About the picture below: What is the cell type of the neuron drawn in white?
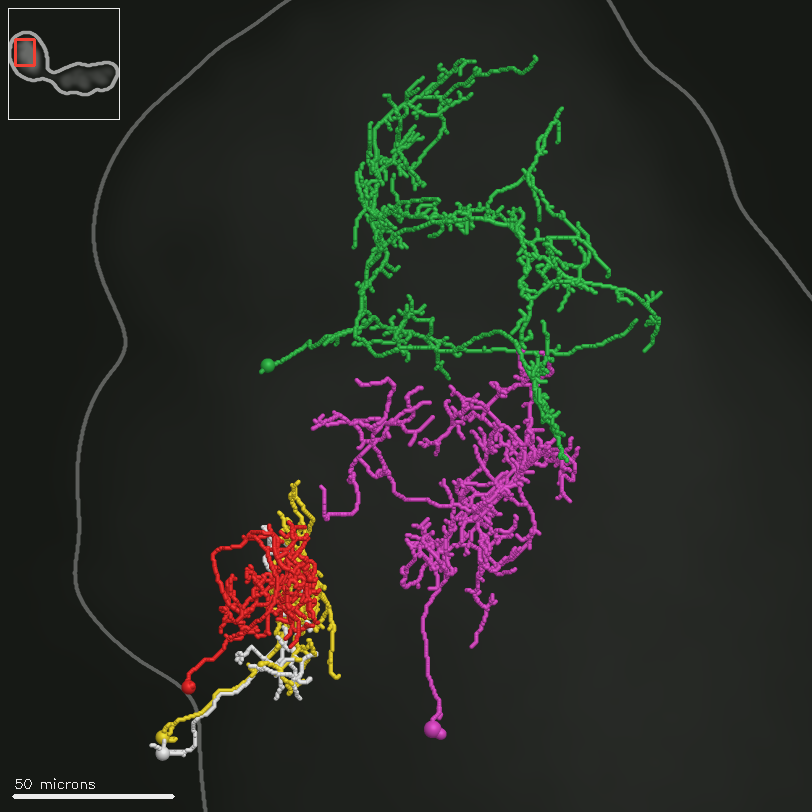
CB1545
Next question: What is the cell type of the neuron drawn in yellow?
CB1048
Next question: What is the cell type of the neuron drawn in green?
CL088_b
